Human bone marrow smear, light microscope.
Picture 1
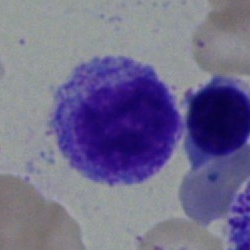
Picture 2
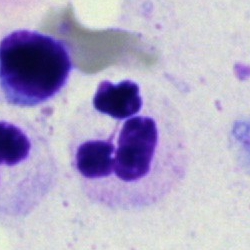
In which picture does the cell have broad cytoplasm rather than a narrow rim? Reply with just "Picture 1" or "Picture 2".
Picture 2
